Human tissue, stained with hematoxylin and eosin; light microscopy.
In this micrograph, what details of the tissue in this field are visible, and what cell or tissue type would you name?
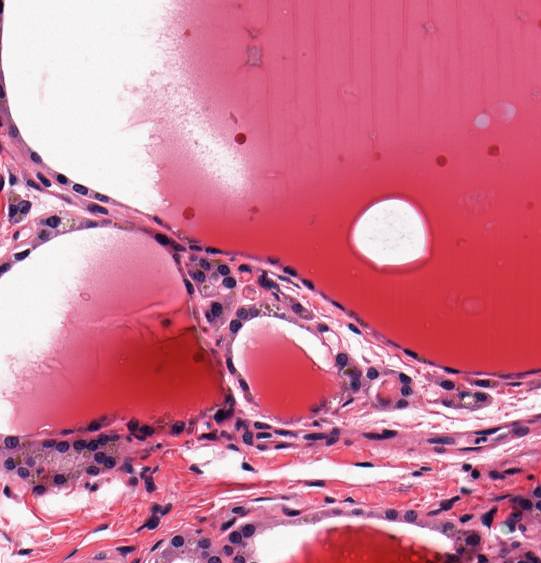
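Large rounded follicles filled with homogeneous pink colloid occupy most of the upper half of the field. A single layer of flattened epithelial cells lines the follicles. One round clear vacuole sits within the colloid at the upper right. This tissue is thyroid.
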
